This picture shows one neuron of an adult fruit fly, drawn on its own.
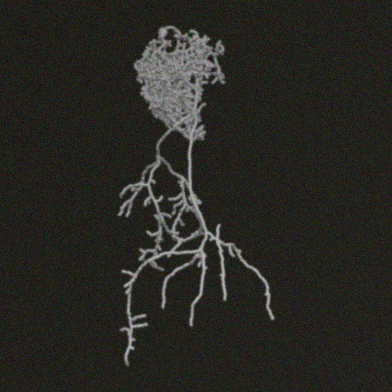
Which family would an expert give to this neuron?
hemilineage 19A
